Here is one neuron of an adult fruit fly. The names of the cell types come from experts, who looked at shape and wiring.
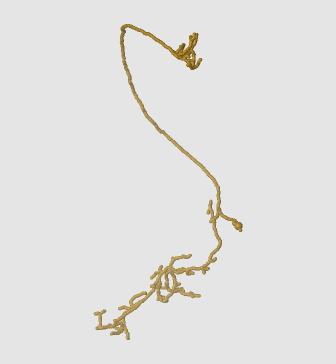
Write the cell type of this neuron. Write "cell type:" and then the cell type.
cell type: GNG438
